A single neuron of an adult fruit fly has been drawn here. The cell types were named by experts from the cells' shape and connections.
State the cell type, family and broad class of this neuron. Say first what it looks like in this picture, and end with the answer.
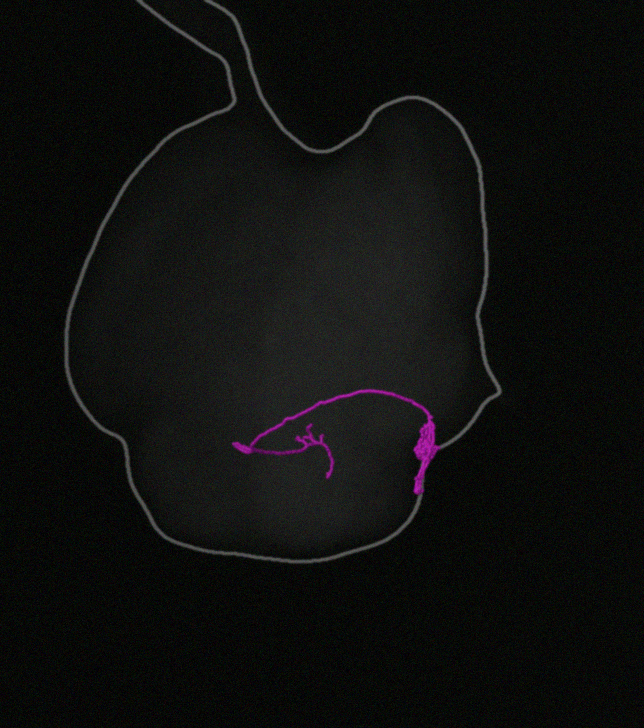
As drawn here it is wider than it is tall. Its cell type is D_adPN. Its family is hemilineage ALad1. This is a central-brain intrinsic neuron.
